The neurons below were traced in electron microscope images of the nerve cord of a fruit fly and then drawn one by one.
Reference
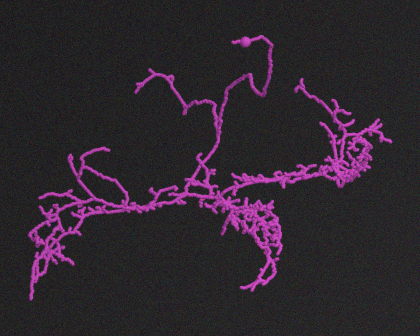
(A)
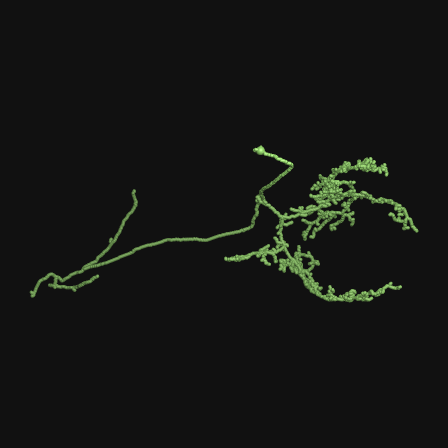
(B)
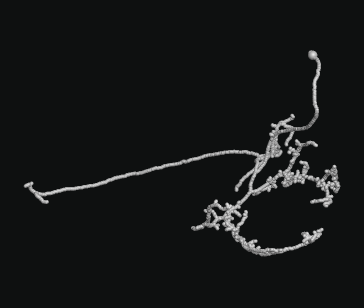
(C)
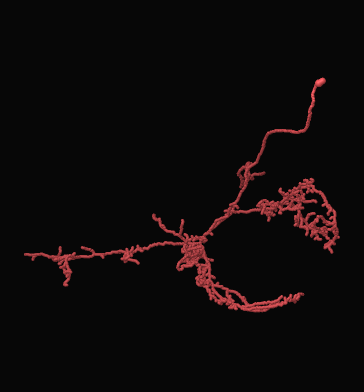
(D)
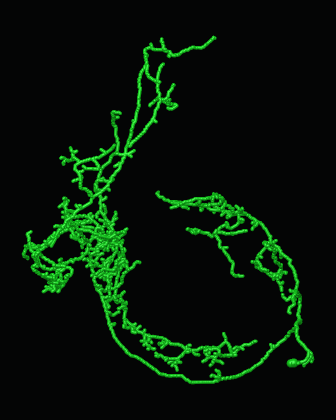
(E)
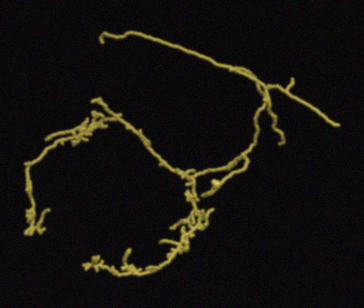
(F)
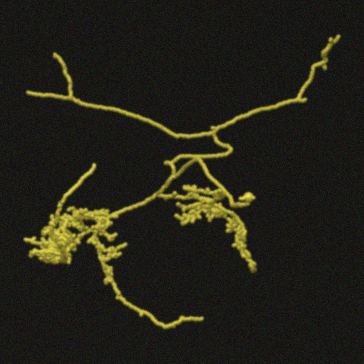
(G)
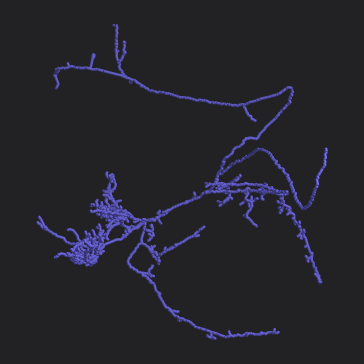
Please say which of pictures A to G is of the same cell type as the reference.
Picture E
